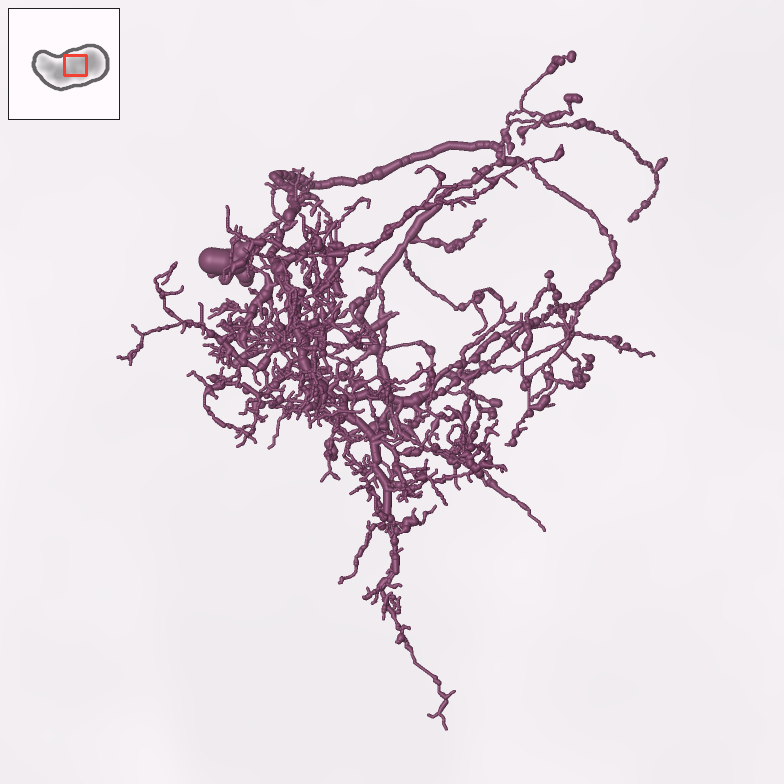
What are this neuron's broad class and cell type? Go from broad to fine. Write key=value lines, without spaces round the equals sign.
broad_class=central-brain intrinsic neuron
cell_type=PVLP149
